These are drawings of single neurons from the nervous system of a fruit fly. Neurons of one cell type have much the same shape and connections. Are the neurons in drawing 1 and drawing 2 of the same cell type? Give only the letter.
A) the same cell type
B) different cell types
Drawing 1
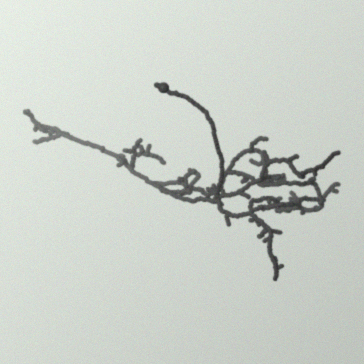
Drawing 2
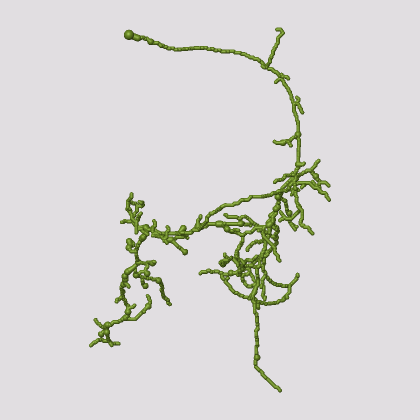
B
